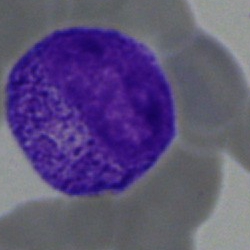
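Myelocyte, roughly round, in a stained bone marrow smear. Its lower left part is coarse and clumped, with small pale gaps between the clumps, while the upper right stains more smoothly and evenly. Unstained pale grey red cells abut it on the right and below.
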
